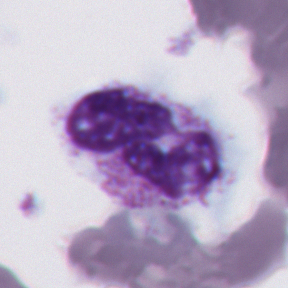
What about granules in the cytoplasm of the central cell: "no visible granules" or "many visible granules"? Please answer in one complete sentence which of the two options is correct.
In the cytoplasm of this cell, many granules are visible.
